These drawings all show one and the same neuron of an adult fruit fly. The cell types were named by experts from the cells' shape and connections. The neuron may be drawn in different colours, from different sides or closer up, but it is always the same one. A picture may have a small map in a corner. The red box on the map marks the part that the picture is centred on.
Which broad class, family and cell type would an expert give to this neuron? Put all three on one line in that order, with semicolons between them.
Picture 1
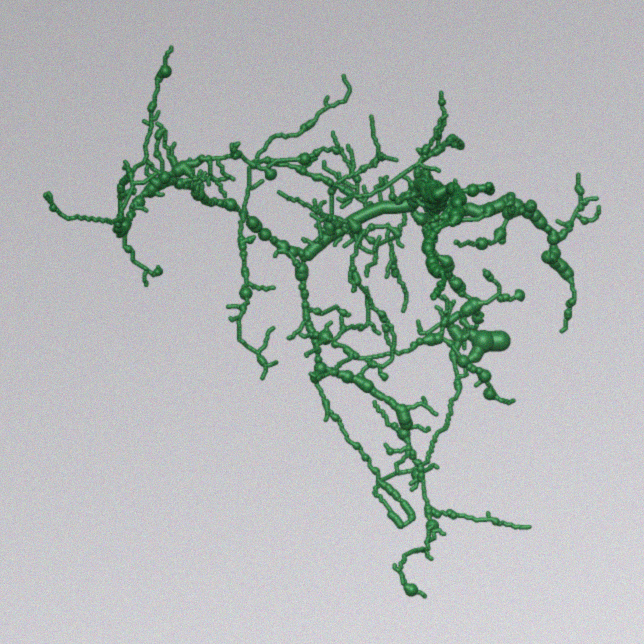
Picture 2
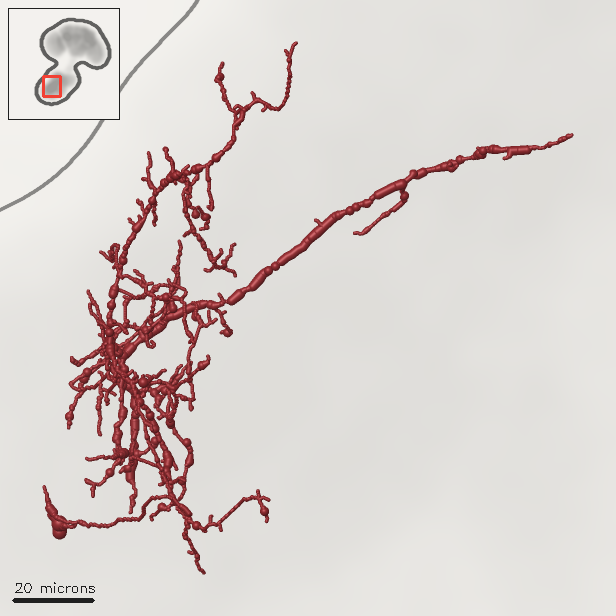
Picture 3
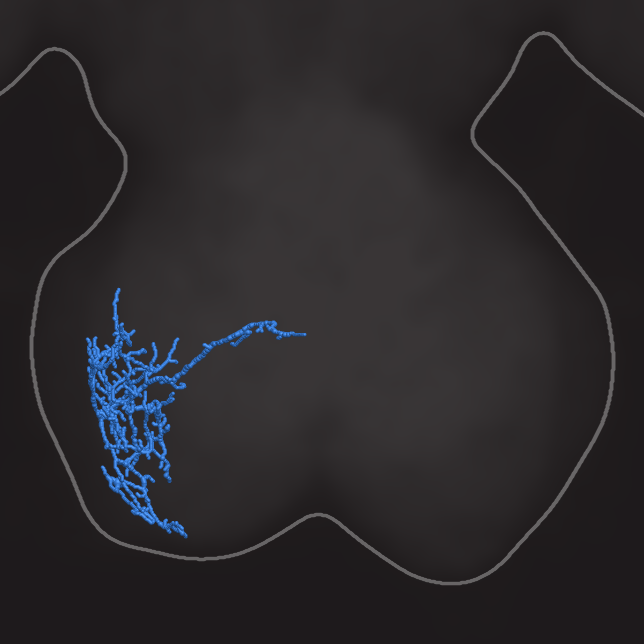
nerve-cord intrinsic neuron; hemilineage 13A; IN13A032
